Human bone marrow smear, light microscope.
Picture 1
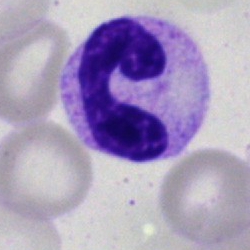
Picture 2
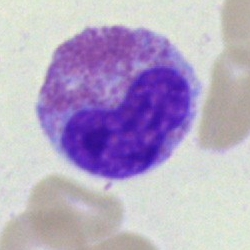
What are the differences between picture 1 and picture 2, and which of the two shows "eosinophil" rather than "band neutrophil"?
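Picture 1 shows the band neutrophil; picture 2 shows the eosinophil. Nucleus: in picture 1 it is a single unsegmented band bent into a C shape that opens to the right, while in picture 2 it is indented into a kidney-like shape. Position: the eosinophil's nucleus lies off-centre, in the lower right part of the cell. Chromatin: dark purple and coarsely clumped in the band neutrophil, coarse and condensed in the eosinophil. Granules: the band neutrophil has fine lilac granules scattered through abundant, pale pinkish-lilac cytoplasm, whereas the eosinophil's cytoplasm is filled with many purple-pink granules.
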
